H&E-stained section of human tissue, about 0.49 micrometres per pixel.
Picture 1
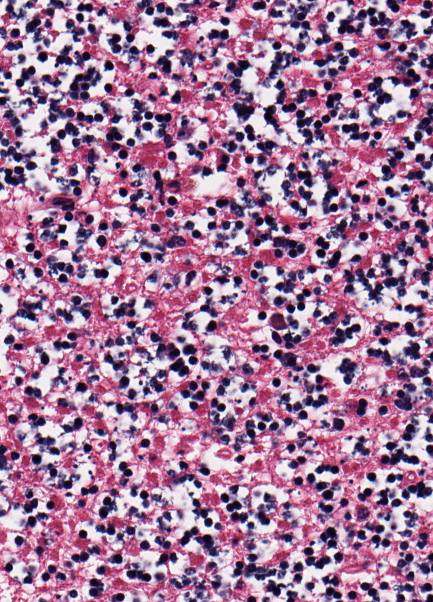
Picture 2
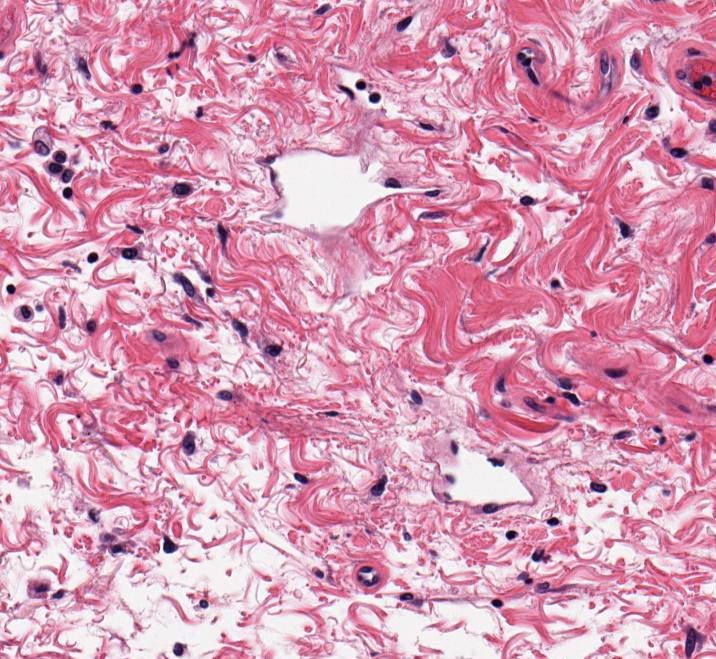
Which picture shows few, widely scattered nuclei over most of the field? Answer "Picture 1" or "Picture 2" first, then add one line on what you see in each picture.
Picture 2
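Picture 1: Densely packed small cells form a diffuse sheet across the whole field without any organised units.
Picture 2: Sparse dark spindle-shaped nuclei lie scattered singly between the collagen bundles.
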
